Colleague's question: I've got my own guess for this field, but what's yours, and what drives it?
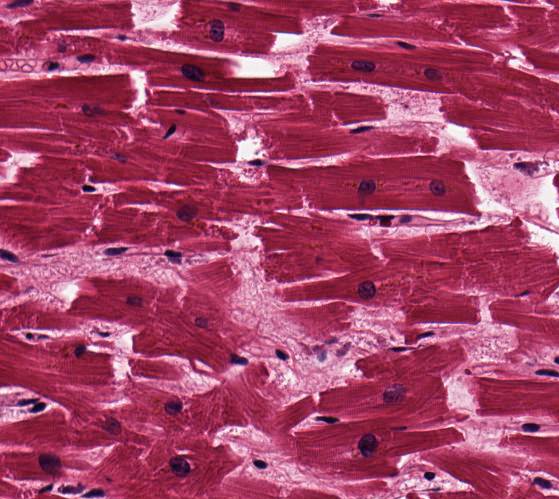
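Myocardium occupies the field, its muscle fibres running mostly horizontally from left to right, branching and joining their neighbours. Each fibre holds a single, centrally placed oval nucleus, and its deep pink cytoplasm shows fine cross-striations.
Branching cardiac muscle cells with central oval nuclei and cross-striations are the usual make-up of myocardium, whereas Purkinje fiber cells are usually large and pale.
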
